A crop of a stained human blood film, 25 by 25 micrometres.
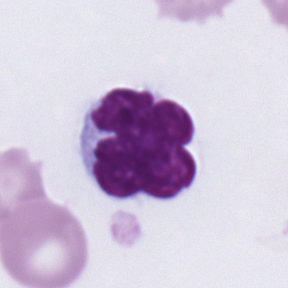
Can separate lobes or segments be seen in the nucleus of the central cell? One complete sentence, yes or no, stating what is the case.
Yes, the cell's nucleus is segmented into two or more lobes.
